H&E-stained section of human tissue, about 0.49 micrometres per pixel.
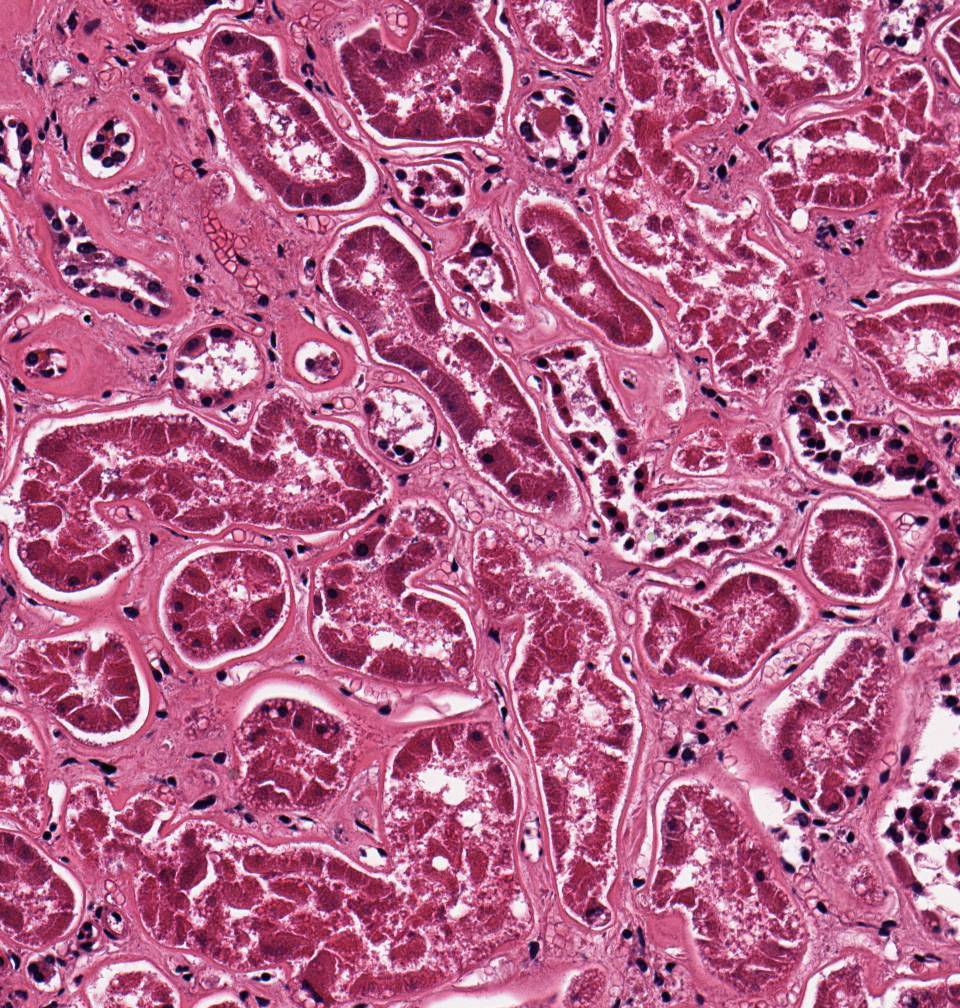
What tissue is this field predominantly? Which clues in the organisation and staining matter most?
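The field shows the cortical labyrinth of the kidney. Closely packed tubules of varied size and shape fill it, cut in different planes.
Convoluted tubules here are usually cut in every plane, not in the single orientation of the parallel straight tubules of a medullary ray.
Most tubules have abundant deeply eosinophilic, granular cytoplasm.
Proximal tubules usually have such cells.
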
